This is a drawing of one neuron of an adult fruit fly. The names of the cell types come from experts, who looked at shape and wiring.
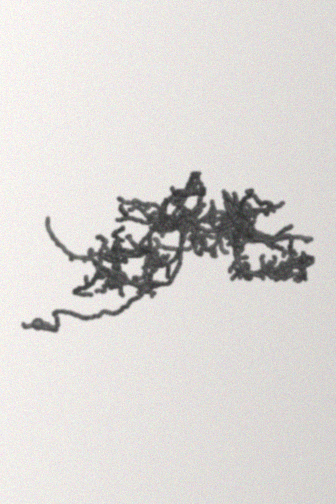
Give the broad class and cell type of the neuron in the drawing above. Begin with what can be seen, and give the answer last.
Dozens of branch ends can be seen. As drawn here it is wider than it is tall. It is a central-brain intrinsic neuron. The cell type is GNG456.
